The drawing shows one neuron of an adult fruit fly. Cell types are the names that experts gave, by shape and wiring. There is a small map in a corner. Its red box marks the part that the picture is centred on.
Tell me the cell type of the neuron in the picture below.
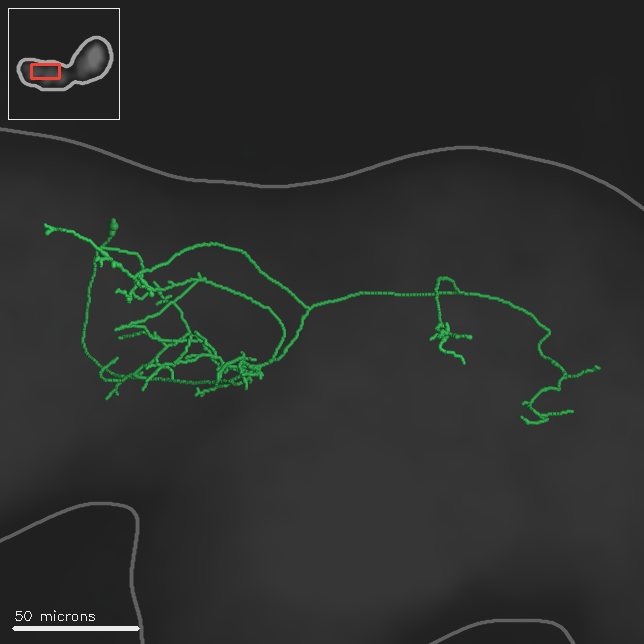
IN18B047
